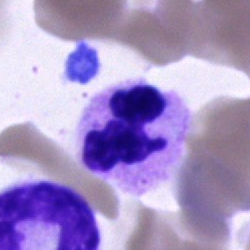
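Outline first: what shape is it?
Roughly round, and smooth.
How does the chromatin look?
Dense, dark purple and clumped.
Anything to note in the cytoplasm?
A moderate rim of pale lilac-pink cytoplasm surrounds the nucleus, holding fine, scattered pinkish-purple granules.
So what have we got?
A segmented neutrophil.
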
